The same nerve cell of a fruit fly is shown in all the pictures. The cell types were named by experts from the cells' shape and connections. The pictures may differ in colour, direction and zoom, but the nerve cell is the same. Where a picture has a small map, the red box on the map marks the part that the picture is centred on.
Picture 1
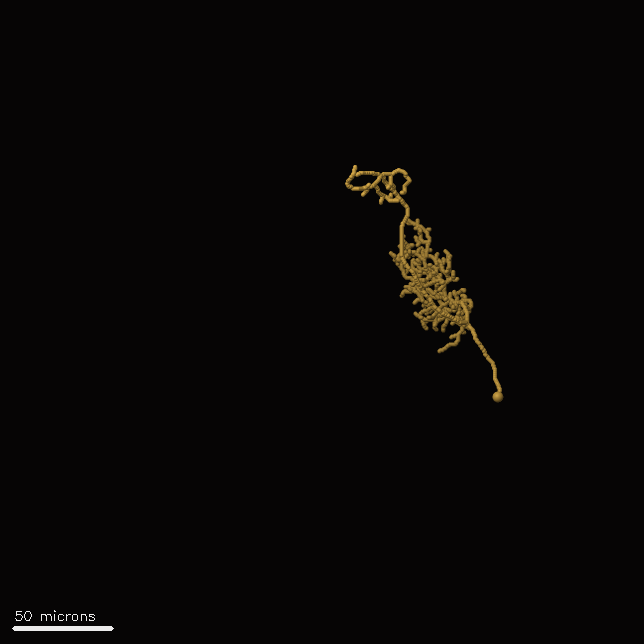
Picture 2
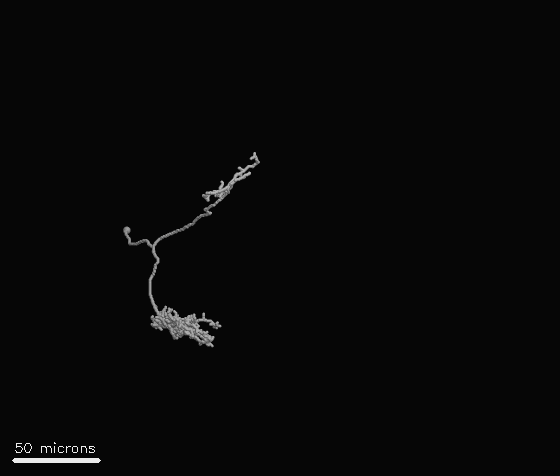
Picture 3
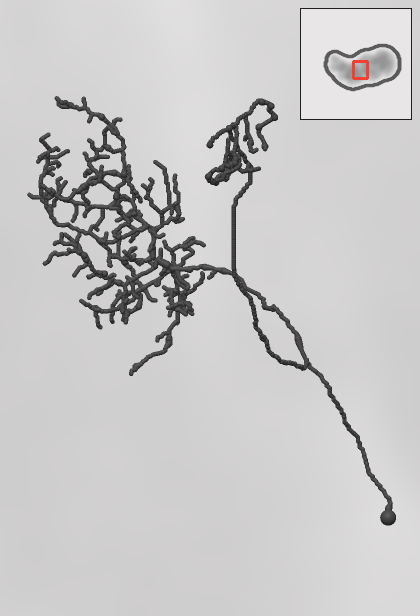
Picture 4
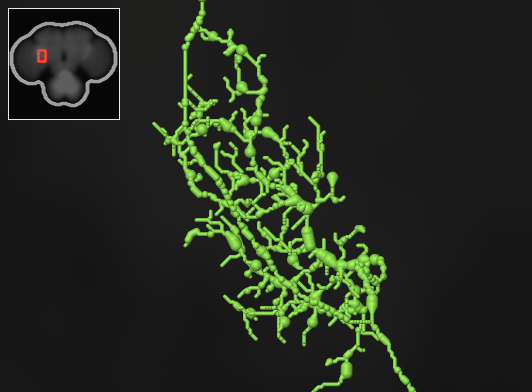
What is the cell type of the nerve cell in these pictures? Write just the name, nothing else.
LC15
